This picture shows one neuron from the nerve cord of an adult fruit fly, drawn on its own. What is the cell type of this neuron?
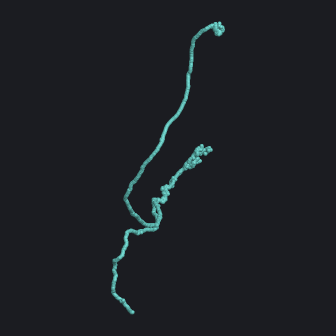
IN23B094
